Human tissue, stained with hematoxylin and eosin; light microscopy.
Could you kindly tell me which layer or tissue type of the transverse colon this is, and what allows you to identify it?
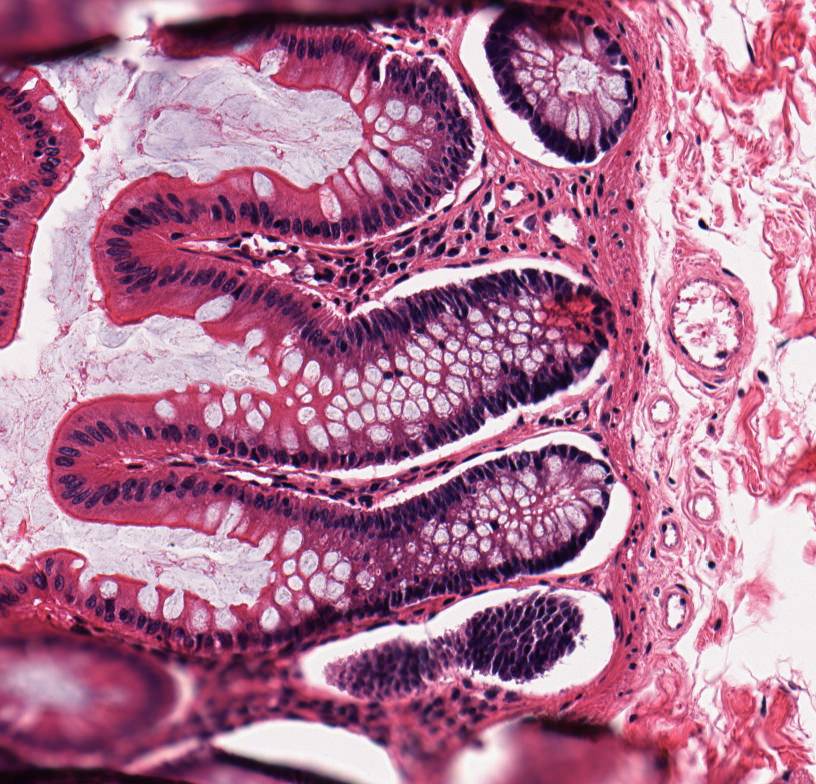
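Here we have colonic mucosa. Each gland has one layer of tall columnar cells with dark elongated basal nuclei, plus pale-vacuoled goblet cells, most crowded centrally and to the right.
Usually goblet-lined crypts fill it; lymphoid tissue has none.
Between them sits cellular stroma of small dark round nuclei; a thin smooth muscle band runs vertically just right of the gland ends.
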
